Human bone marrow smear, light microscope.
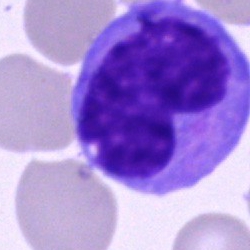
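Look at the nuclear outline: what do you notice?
An indentation on its lower right side.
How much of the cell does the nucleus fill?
Most of it.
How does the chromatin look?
Dark purple with scattered paler spots.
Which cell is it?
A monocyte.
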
